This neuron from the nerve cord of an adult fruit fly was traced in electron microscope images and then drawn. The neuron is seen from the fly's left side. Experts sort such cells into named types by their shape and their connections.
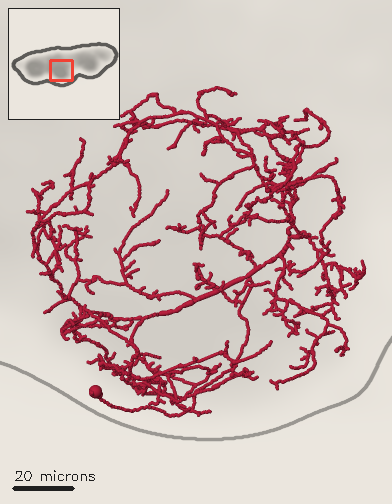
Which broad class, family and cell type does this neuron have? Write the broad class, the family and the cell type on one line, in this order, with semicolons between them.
nerve-cord intrinsic neuron; hemilineage 04B; IN04B035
